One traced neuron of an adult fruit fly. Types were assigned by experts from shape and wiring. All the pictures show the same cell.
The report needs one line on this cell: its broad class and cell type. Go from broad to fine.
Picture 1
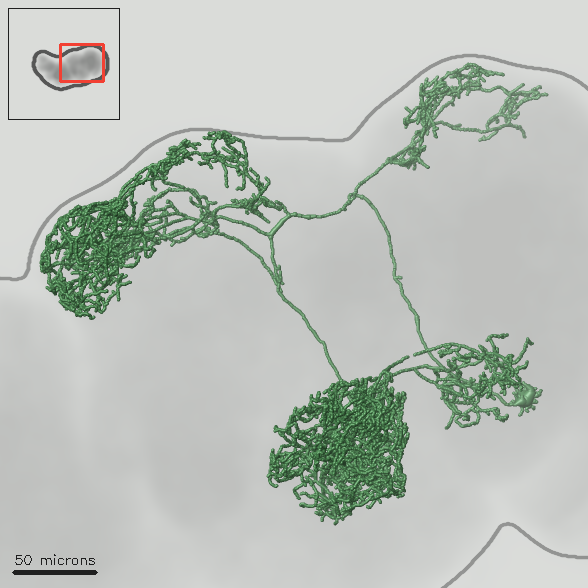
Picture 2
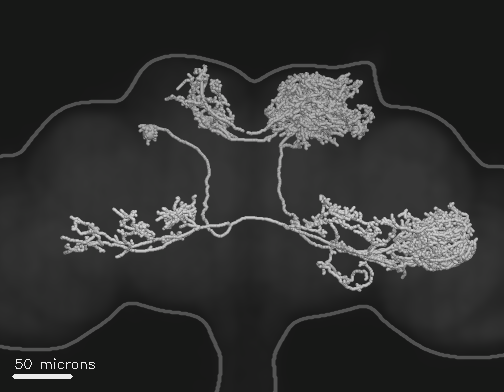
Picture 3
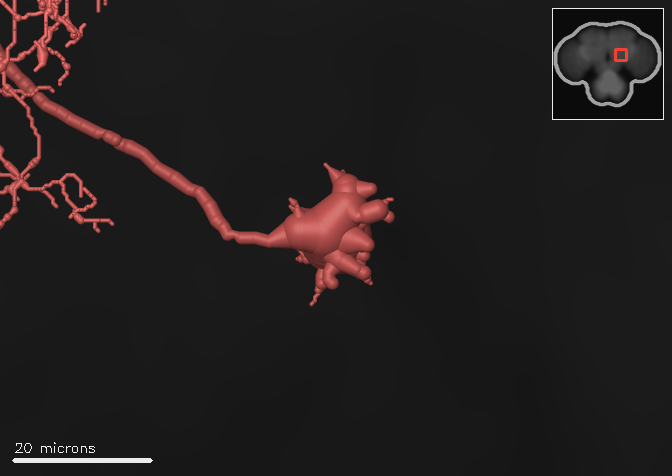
central-brain intrinsic neuron; CSD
